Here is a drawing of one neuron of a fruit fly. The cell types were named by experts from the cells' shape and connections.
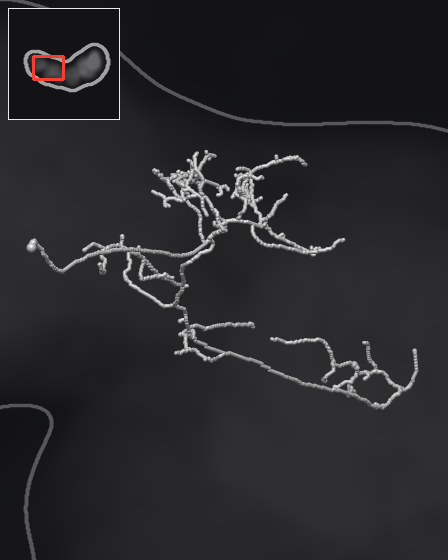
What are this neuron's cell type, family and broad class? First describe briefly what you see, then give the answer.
Its cell body lies on the left of the picture. The picture shows dozens of branch ends. It is of cell type IN07B083_d. Its family is hemilineage 07B. This is a nerve-cord intrinsic neuron.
